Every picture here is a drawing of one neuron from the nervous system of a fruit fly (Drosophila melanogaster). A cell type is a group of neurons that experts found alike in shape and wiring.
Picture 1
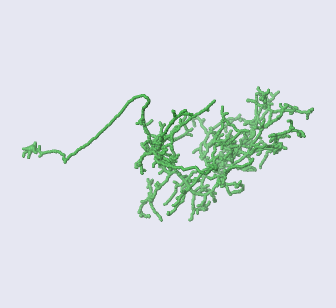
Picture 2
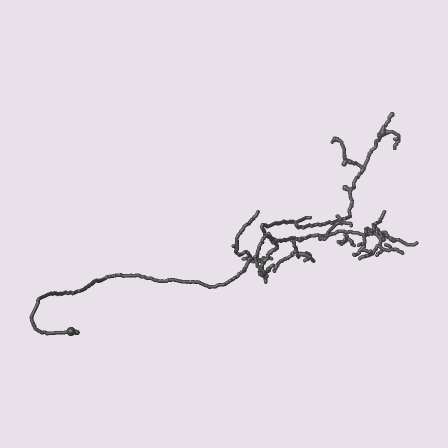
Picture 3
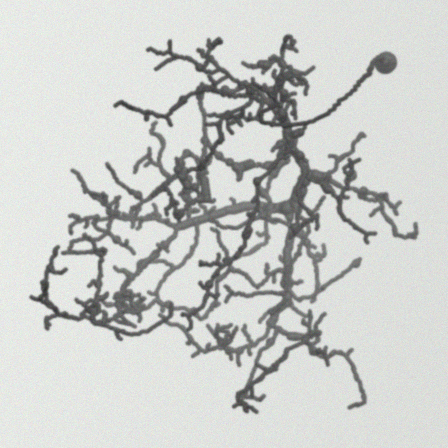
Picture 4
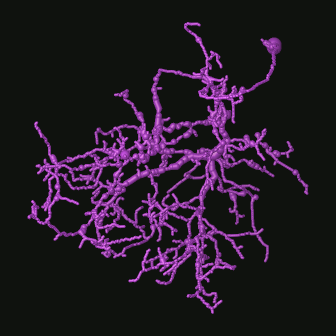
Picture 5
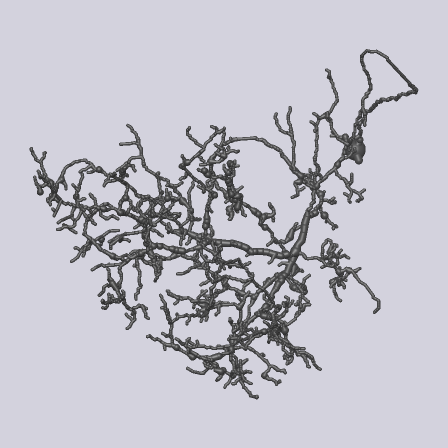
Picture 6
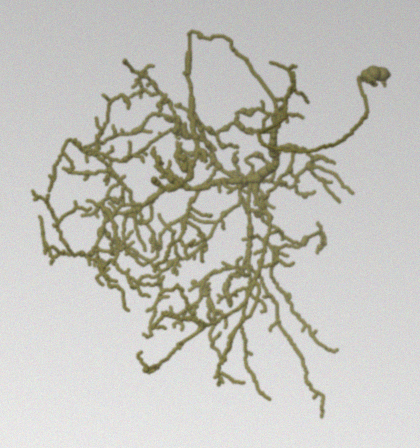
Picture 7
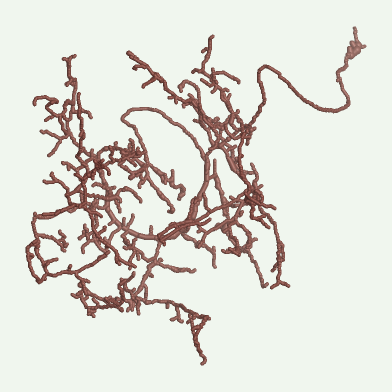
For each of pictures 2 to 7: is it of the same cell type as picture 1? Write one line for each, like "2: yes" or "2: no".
2: no
3: yes
4: yes
5: yes
6: yes
7: yes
